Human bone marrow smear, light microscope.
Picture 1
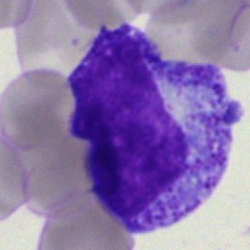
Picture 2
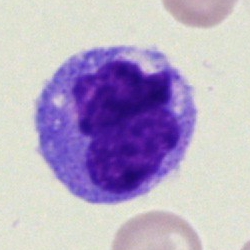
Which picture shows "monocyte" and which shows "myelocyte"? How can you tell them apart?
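In this pair, the myelocyte is shown in picture 1 and the monocyte in picture 2. The myelocyte's nucleus lies off-centre, pushed toward the left, and its chromatin stains dense dark purple throughout. In the monocyte, no distinct nucleoli can be seen in the nucleus. Their cytoplasm differs in arrangement and content. In the myelocyte it forms a crescent on the right side of the cell, with a pale bluish-grey background and many purple granules scattered across it. In the monocyte a generous rim of blue-grey cytoplasm surrounds the nucleus, widest on the left, and a few small clear vacuoles lie in it, mostly on that side.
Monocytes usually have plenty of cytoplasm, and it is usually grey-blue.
The edges differ too: the monocyte is roughly round with a slightly fuzzy edge, while the myelocyte has a small round bleb protruding from its right edge. Red cells lie near the top right and bottom edges of the monocyte without touching it.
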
